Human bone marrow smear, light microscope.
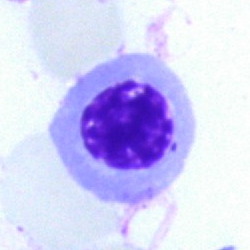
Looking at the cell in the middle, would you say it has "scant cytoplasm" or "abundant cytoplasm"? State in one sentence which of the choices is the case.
In this cell, the cytoplasm is plentiful.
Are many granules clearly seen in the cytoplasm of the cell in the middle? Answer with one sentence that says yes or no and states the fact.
No, granules are not seen anywhere in its cytoplasm.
